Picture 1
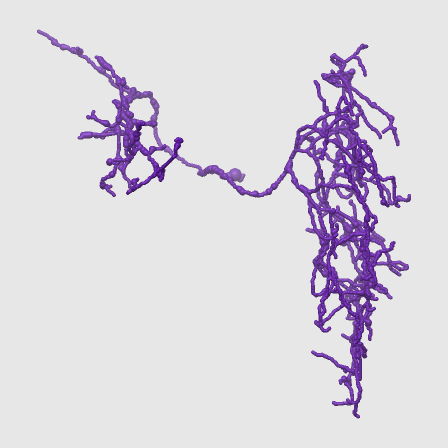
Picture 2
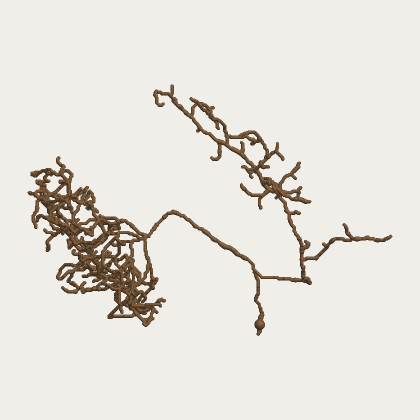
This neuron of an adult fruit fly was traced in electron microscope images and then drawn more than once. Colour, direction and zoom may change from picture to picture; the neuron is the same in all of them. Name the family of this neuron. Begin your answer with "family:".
family: hemilineage VPNp&v1_ventral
